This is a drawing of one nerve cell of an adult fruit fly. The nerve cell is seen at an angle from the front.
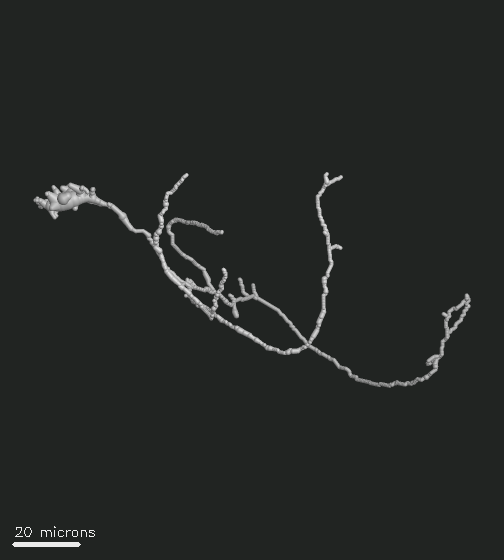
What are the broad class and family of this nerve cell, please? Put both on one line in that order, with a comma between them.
descending efferent neuron, DNg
